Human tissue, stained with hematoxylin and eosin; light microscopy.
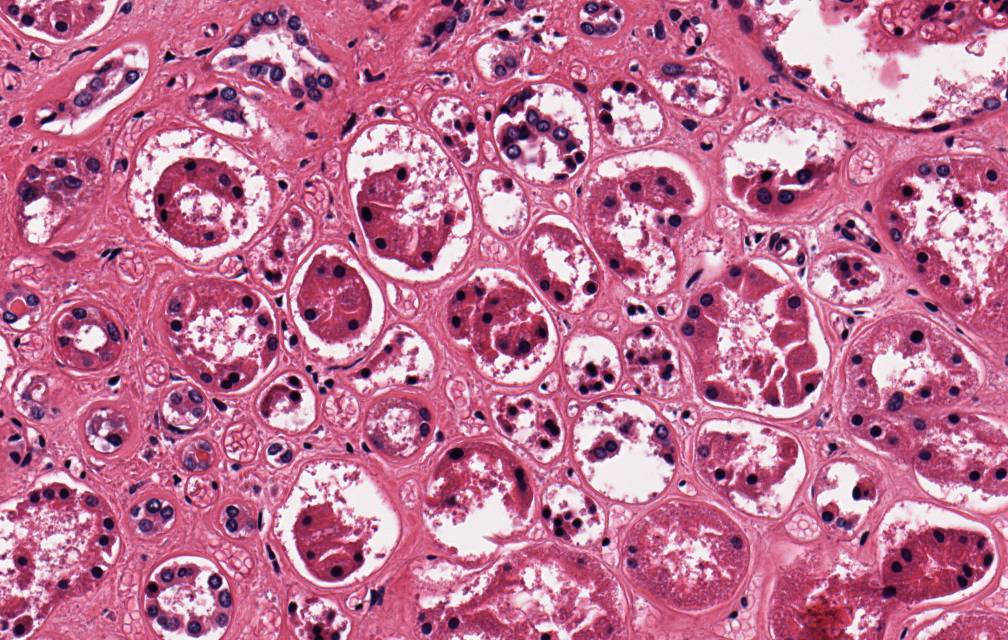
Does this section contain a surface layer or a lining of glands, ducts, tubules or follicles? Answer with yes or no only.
Yes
